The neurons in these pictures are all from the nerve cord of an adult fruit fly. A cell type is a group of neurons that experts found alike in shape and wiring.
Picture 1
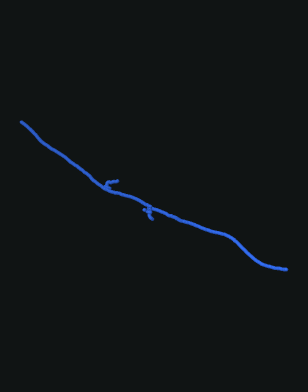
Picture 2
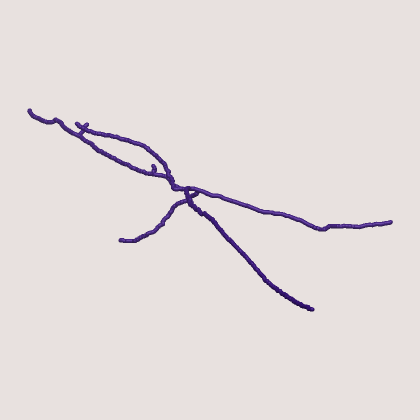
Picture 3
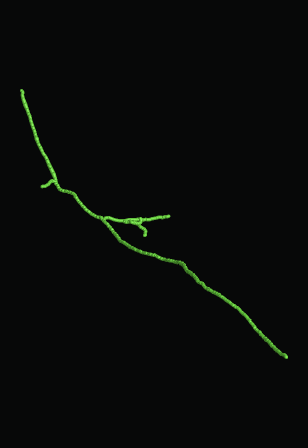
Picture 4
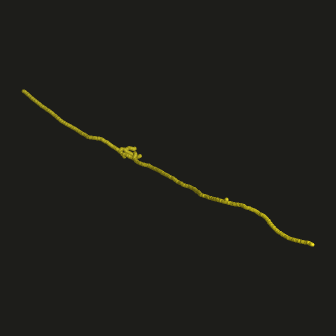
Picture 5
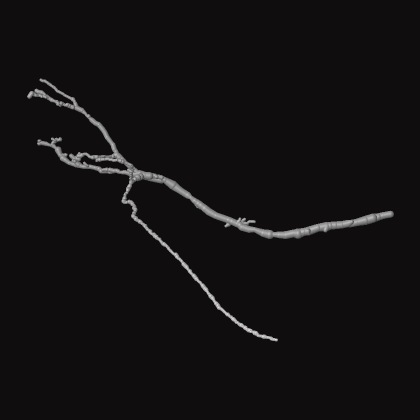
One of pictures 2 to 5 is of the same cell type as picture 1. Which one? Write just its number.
3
